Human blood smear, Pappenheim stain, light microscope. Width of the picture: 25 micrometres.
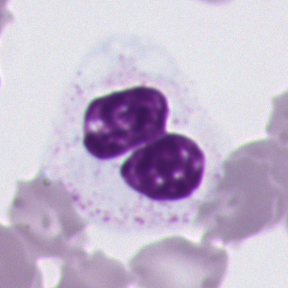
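Segmented neutrophil, the nucleated cell at the centre. Its two nuclear masses lie diagonally, one upper left and one lower right. Fine pinkish-violet granules are sparsely scattered through the cytoplasm, which shows no vacuoles. The outline is roughly round, with a faint, soft edge.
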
